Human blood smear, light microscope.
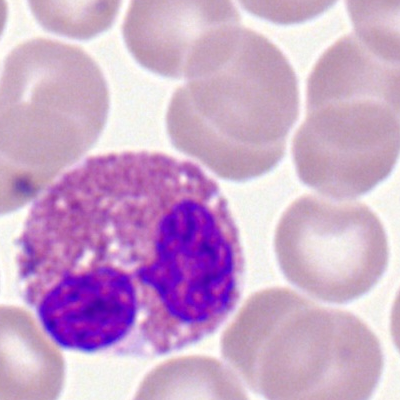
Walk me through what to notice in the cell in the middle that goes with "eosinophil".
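Look first at the nucleus: it has two lobes, one at the lower left of the cell and the other at the right, and that goes with the name.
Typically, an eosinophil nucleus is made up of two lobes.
The chromatin is dark purple and coarsely clumped, which fits as well.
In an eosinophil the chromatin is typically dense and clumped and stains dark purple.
As for the granules, they are round and of fairly even size.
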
